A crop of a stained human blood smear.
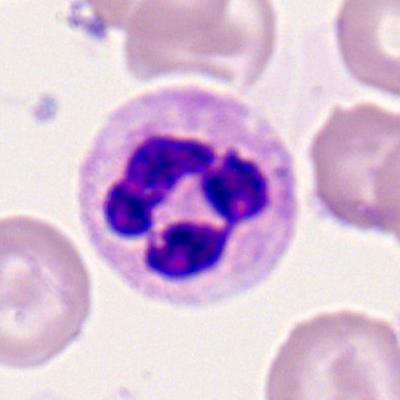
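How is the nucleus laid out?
It looks split into separate lobes, ringed around a pale centre.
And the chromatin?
Dense, dark purple and clumped.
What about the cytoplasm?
There's plenty of it, pale pinkish-lilac, holding fine, faint granules rather than large coarse ones.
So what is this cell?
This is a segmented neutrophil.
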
